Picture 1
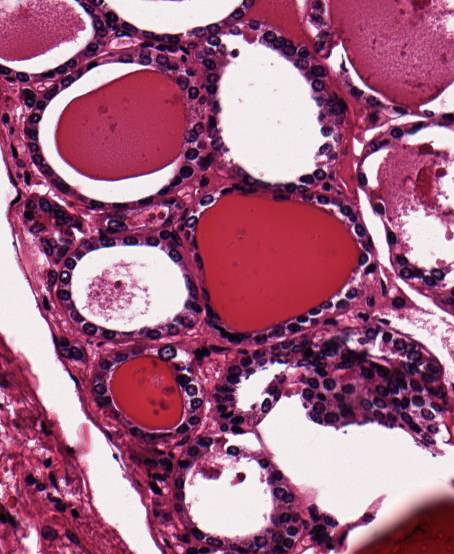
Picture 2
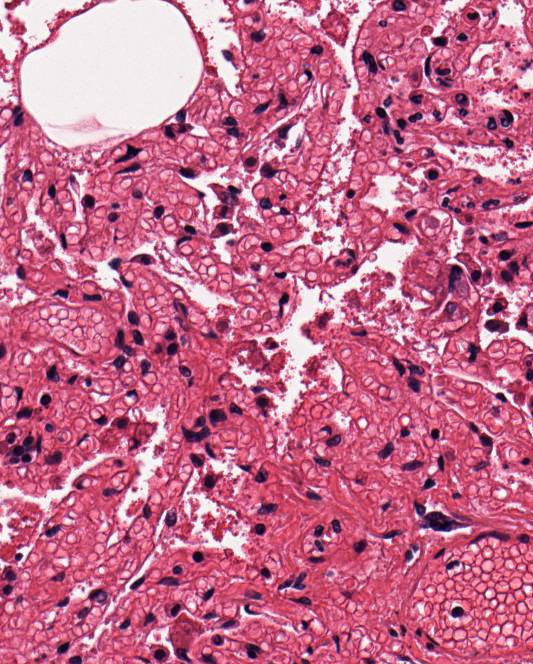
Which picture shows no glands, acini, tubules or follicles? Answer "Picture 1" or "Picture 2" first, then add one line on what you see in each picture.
Picture 2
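In picture 1: The field is made up of closely packed, rounded follicles of varying size separated by thin partitions.
In picture 2: No gland lumens are formed within the cell groups.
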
